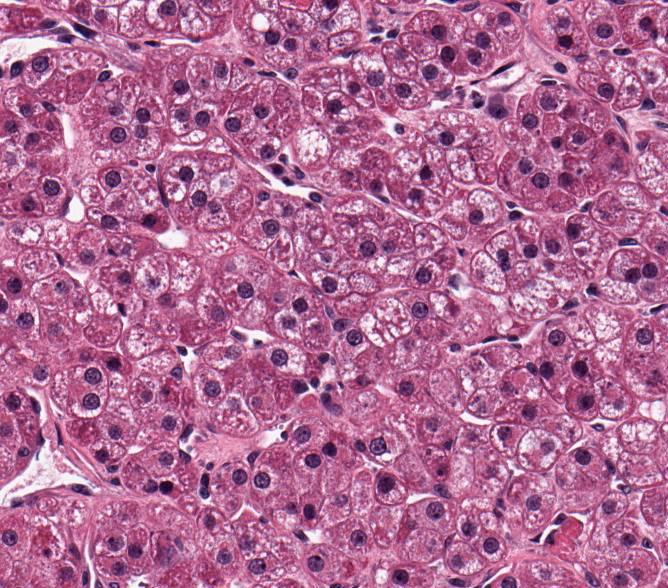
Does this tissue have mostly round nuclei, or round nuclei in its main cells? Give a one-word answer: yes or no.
Yes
